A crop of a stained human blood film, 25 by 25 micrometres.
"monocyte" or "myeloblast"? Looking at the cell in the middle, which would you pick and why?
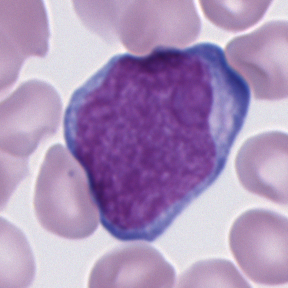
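It is a myeloblast. First, the amount of cytoplasm: the nucleus fills about 80% of the cell's area, so the cytoplasm forms only a rim, widest on the right side of the cell.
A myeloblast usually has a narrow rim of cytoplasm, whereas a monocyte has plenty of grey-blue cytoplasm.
Next, the remaining points: the cytoplasm is blue, the chromatin is finely stippled without coarse dark clumps, and a faint rounded structure lies in the upper right part of the nucleus.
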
